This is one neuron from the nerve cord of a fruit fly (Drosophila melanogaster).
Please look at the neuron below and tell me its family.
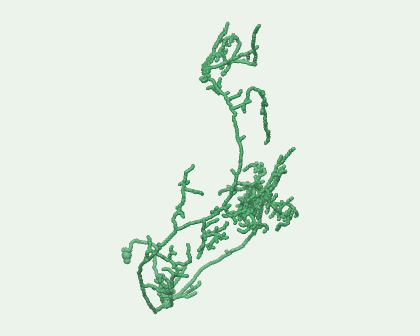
hemilineage 19A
